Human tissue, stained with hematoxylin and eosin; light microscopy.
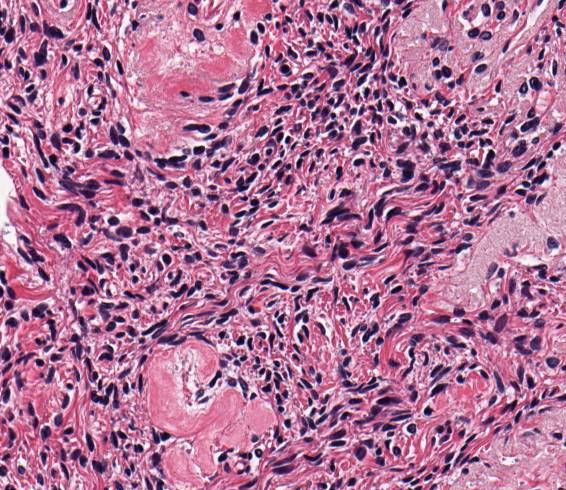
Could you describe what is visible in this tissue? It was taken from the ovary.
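Notice the nuclei first: dark, elongated, often tapered or wavy. Around them the cytoplasm is scant, ill-defined and pink, with no clear cell borders. Thin wavy strands of pink collagen run between these spindle cells. Paler, less cellular grey-pink areas lie at the upper right and along the right edge.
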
